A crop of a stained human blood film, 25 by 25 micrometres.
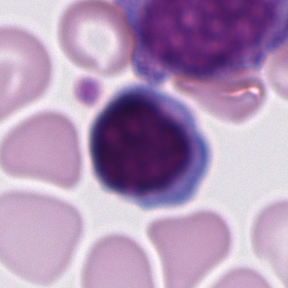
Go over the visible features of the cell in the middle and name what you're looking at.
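The cytoplasm forms only a thin rim around the nucleus. Throughout the nucleus the chromatin is dark and dense. Neither granules nor vacuoles are visible in the cytoplasm. This is a typical lymphocyte.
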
